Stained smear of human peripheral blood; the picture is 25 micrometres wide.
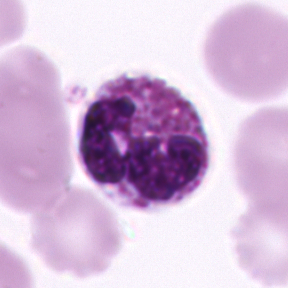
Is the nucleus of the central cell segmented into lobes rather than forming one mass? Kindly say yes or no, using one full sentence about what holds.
Yes, the nucleus of this cell is divided into two or more lobes.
